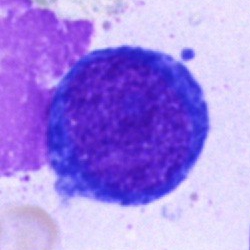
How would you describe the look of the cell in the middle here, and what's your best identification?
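A round outline encloses this cell, whose cytoplasm forms only a narrow rim around the nucleus. No granules are visible in that rim. At the lower left, a small pale bulge sits on the outline. This is a proerythroblast.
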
